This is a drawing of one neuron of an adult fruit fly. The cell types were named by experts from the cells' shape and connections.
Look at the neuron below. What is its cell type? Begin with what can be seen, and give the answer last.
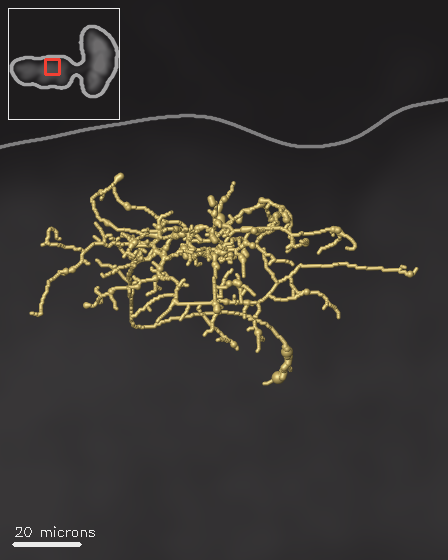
It is in the nerve cord and does not reach the brain. By the scale bar it is about 120 microns wide in this view. Dozens of branch ends can be seen. Its broad class is nerve-cord intrinsic neuron. It is of cell type IN16B062.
